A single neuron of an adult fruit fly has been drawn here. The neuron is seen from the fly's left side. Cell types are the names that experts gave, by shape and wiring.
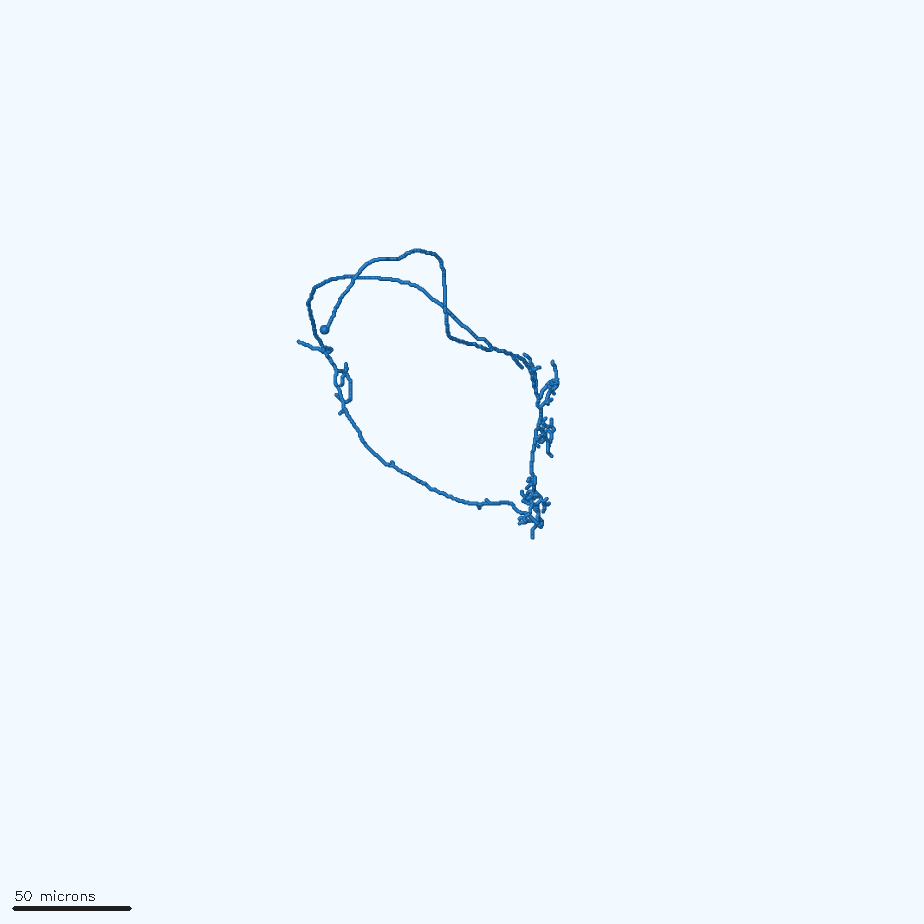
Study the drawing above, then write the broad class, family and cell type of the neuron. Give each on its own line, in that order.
central-brain intrinsic neuron
hemilineage SLPa&l1_lateral
CB2873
